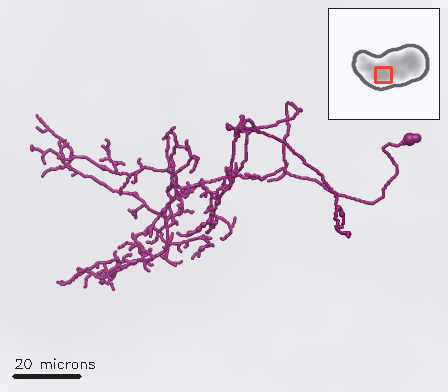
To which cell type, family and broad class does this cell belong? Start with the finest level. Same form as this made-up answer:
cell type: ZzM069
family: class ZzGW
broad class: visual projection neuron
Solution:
cell type: IN16B125
family: hemilineage 16B
broad class: nerve-cord intrinsic neuron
